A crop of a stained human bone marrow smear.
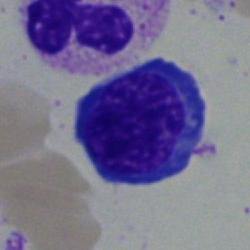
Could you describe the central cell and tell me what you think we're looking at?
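Roughly round, the cell outline has several flattened, angular edges. The chromatin is dark purple and clumped, with small lighter spots between the clumps. The cytoplasm forms a narrow rim of deep blue, wider on the right side than on the left. The cell is an erythroblast.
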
